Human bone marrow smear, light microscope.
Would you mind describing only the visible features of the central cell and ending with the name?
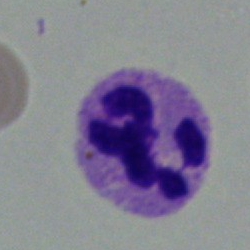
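So, the outline's roughly round, with a smooth edge. Chromatin is dense, clumped and dark purple. You won't find any nucleoli in the nucleus, and there are no vacuoles in the cytoplasm either. That's a segmented neutrophil.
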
